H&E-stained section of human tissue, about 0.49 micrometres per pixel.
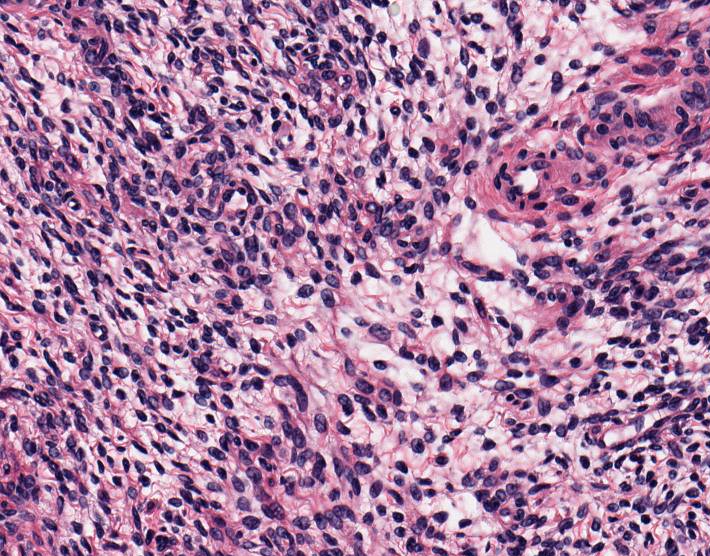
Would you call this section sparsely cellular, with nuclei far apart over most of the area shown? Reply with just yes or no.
No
